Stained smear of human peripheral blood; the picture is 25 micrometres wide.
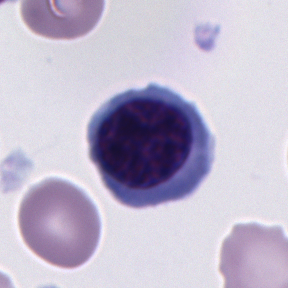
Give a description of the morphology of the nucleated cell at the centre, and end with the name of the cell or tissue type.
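First, the nucleus: it lies off-centre, displaced toward the upper left of the cell, and no nucleolus is visible within it. Next, the cytoplasm: it forms a blue rim, broadest at the lower right and narrowest on the left, and contains no vacuoles. This cell is a normoblast.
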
